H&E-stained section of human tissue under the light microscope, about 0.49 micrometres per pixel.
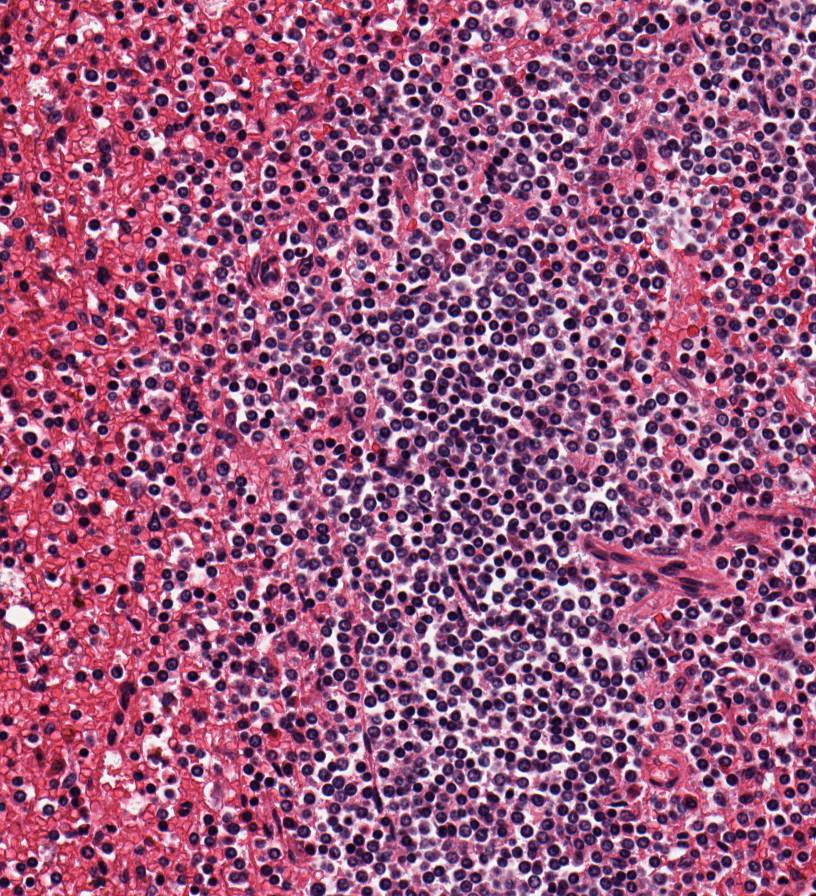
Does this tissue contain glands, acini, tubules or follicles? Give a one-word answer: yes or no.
No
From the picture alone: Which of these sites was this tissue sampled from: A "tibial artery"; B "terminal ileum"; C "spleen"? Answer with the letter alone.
C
